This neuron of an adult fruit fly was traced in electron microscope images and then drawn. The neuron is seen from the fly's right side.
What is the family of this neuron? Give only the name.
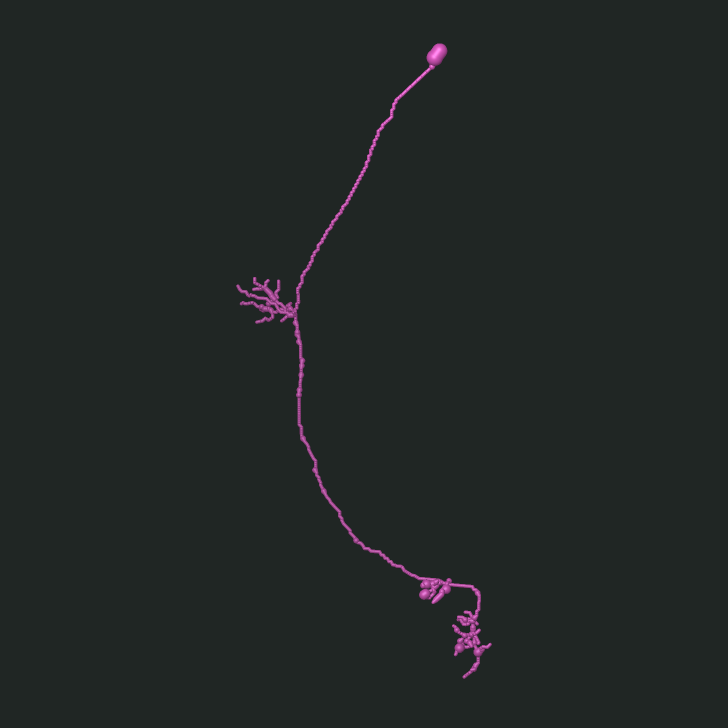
class CX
